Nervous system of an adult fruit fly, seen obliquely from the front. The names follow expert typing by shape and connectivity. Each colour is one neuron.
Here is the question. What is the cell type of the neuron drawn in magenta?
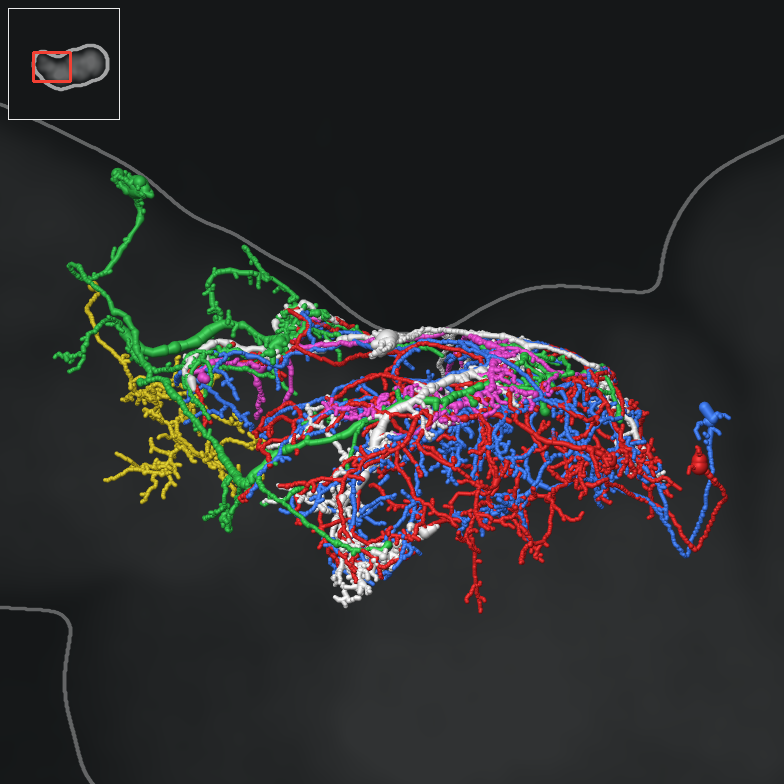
IN11B003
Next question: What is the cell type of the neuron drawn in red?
dMS10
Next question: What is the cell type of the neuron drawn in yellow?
IN20A.22A081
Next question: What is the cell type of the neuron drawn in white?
IN11B001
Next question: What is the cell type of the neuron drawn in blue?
IN19B034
